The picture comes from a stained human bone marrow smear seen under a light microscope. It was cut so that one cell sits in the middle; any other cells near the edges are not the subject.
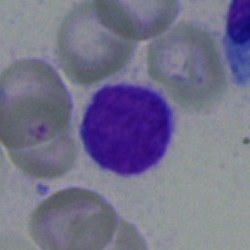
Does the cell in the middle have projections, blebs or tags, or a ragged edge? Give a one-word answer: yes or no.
No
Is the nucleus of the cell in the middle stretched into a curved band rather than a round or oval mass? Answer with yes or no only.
No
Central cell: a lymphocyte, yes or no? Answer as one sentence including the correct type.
Yes, the cell located at the center is a lymphocyte.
